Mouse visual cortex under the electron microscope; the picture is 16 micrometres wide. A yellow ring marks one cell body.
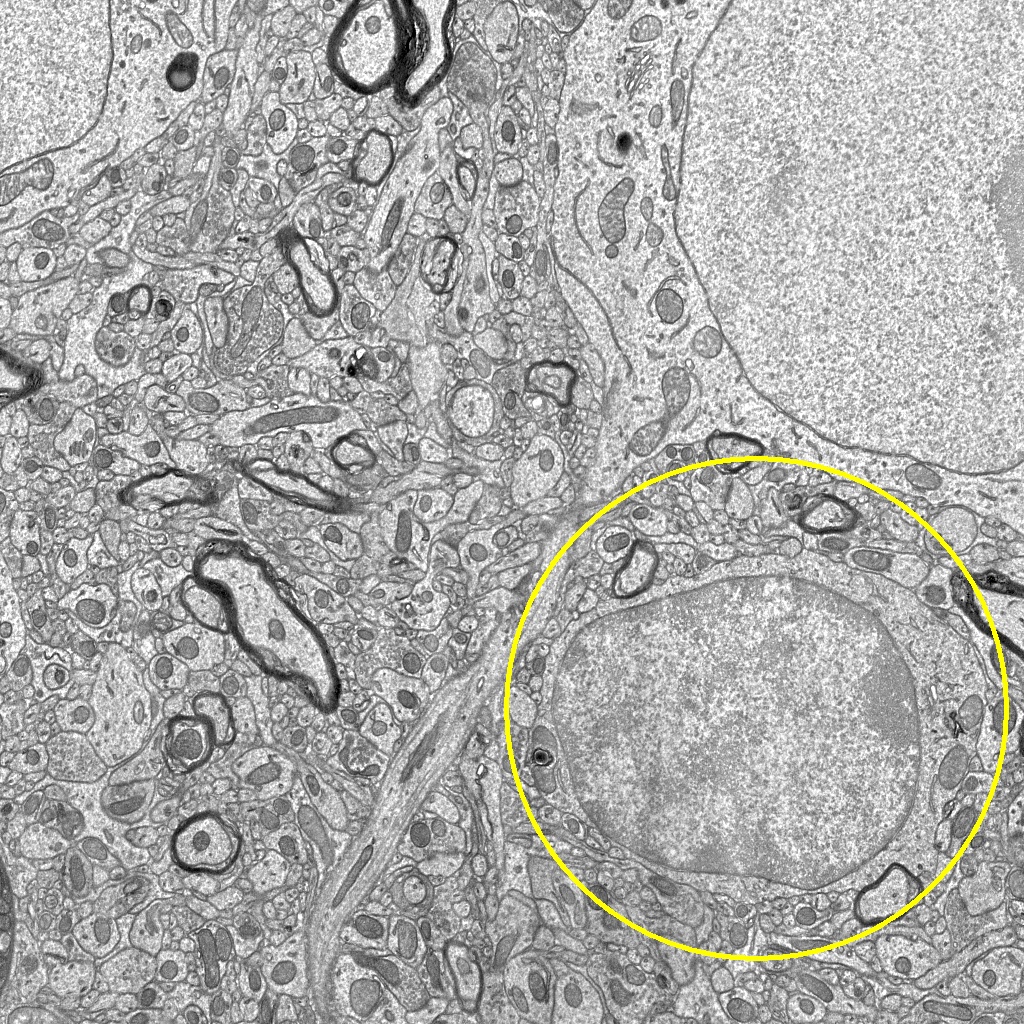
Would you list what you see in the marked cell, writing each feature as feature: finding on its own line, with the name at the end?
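Nuclear shape: broad oval, longer left to right than top to bottom, whole within the ring
Nuclear envelope: smooth, without deep infoldings
Chromatin: finely mottled throughout; no thick dark rim along the envelope
Cytoplasm: no stacked rows of rough endoplasmic reticulum
Identity: oligodendrocyte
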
